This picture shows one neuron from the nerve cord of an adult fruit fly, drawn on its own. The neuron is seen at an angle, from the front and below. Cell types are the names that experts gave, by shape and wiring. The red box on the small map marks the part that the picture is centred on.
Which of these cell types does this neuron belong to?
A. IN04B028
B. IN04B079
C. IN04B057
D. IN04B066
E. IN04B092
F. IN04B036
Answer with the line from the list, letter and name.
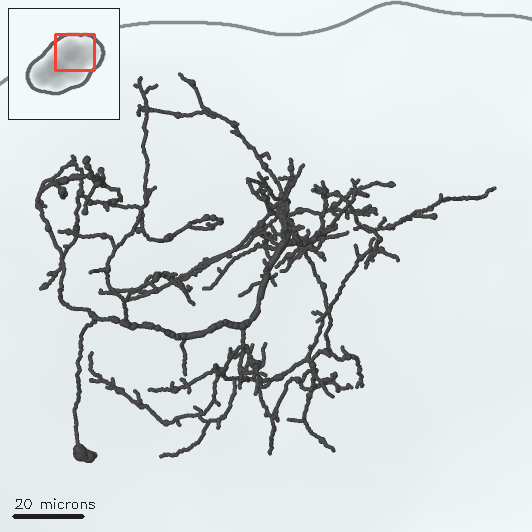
A. IN04B028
